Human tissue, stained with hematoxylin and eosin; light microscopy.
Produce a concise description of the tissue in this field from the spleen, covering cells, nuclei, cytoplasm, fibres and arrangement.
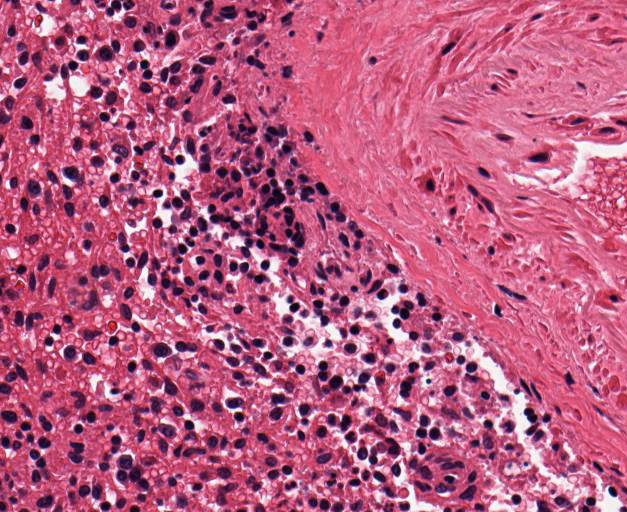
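Diagonal split: densely cellular tissue left and lower, pink fibrous band upper right. In the band, wavy collagen fibres with elongated spindle nuclei run diagonally, roughly parallel to the cellular tissue's border. Centrally, small, dark, round lymphocyte nuclei cluster more densely along that border. And a slit-like space in the band near the right edge holds red blood cells.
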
